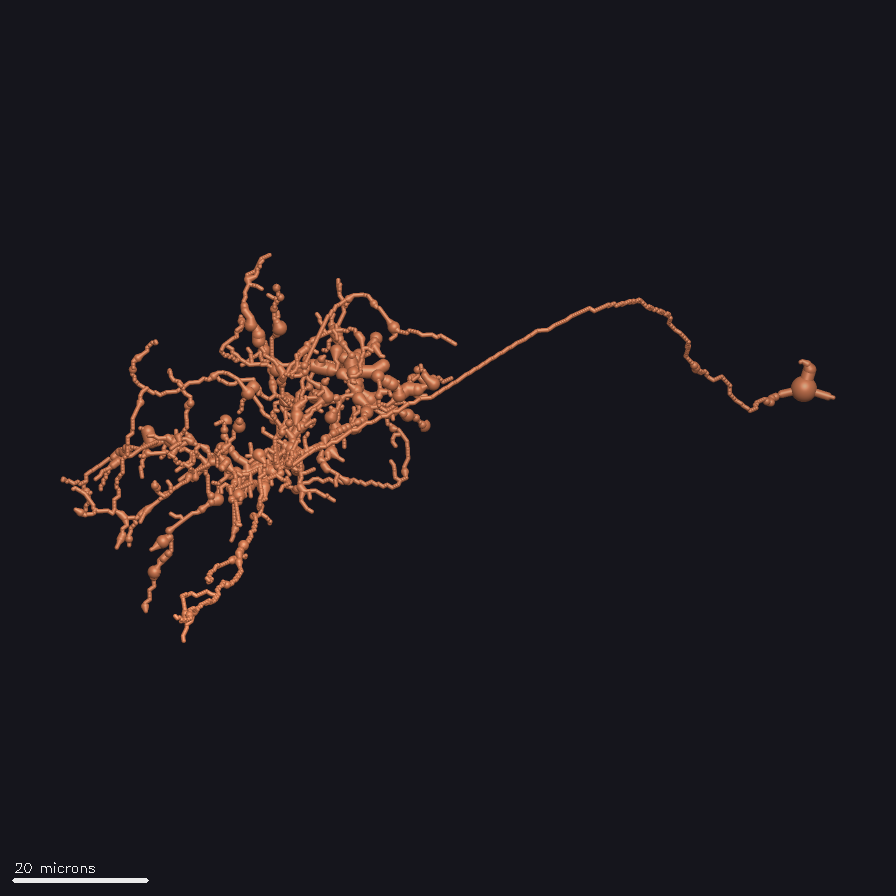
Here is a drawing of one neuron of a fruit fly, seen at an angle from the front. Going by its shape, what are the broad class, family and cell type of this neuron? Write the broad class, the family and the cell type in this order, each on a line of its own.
nerve-cord intrinsic neuron
hemilineage 21A
IN21A049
